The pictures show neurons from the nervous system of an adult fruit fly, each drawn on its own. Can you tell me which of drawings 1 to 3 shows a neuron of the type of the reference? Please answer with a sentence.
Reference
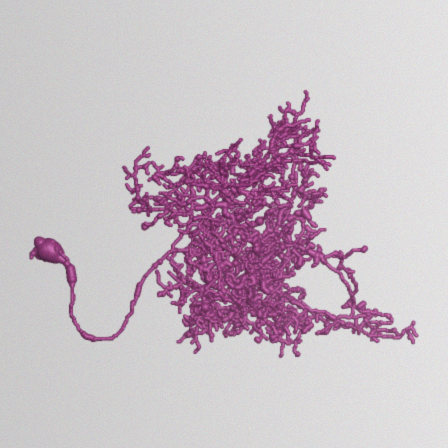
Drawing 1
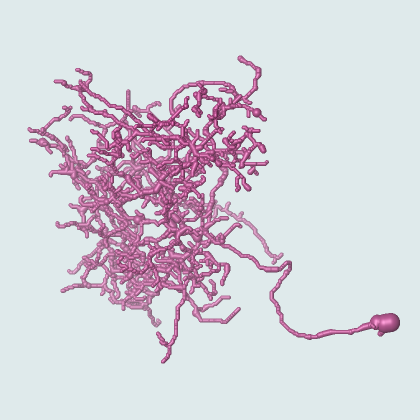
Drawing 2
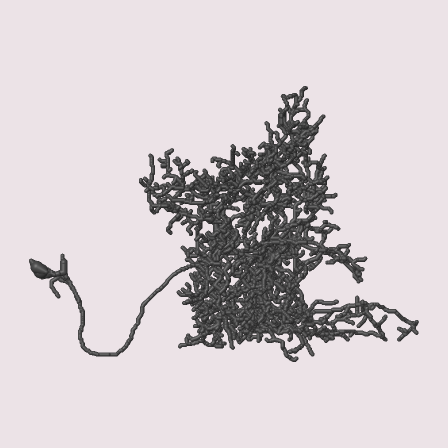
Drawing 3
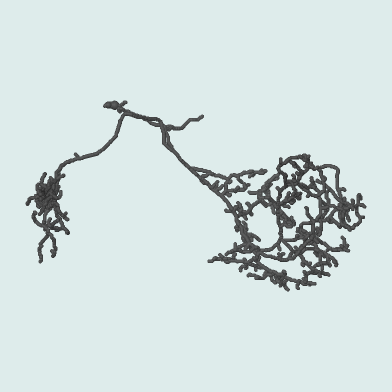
The neuron in drawing 2 is of the same cell type.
